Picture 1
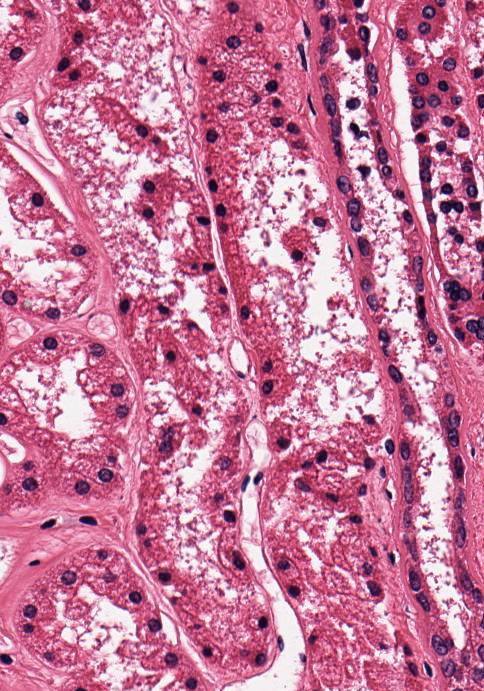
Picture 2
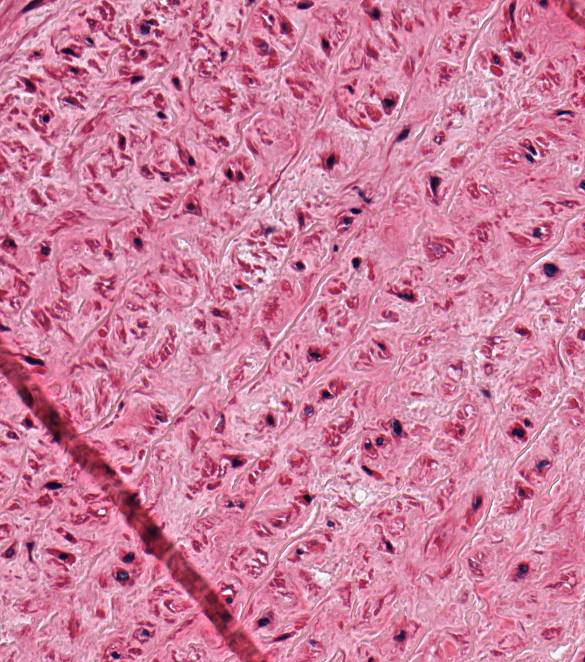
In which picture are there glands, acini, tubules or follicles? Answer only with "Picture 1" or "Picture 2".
Picture 1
